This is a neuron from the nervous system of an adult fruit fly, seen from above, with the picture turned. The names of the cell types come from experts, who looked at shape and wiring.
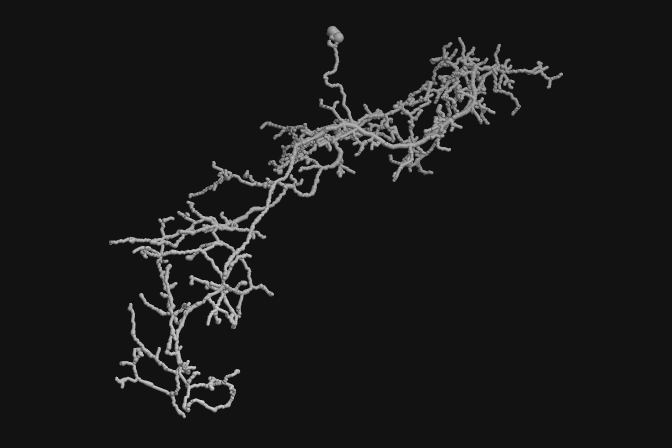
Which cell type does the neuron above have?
IB093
